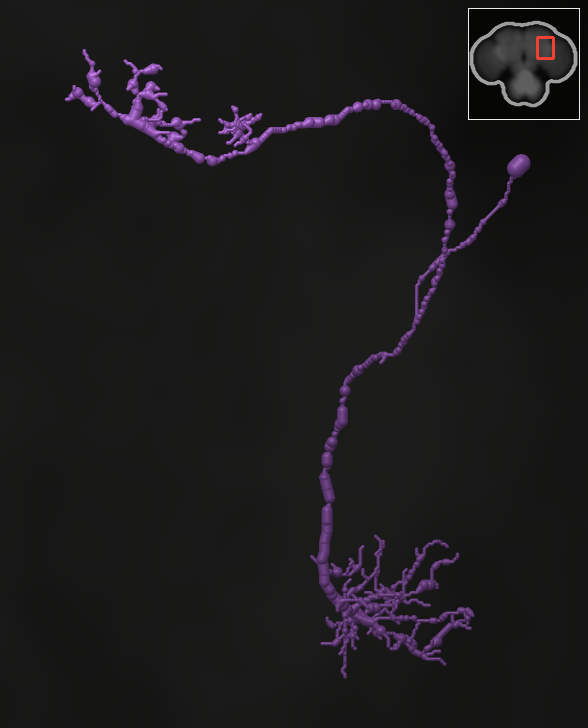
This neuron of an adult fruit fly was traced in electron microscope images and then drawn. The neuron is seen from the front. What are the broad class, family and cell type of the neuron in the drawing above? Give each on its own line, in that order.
visual projection neuron
hemilineage VPNd2
LC10a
